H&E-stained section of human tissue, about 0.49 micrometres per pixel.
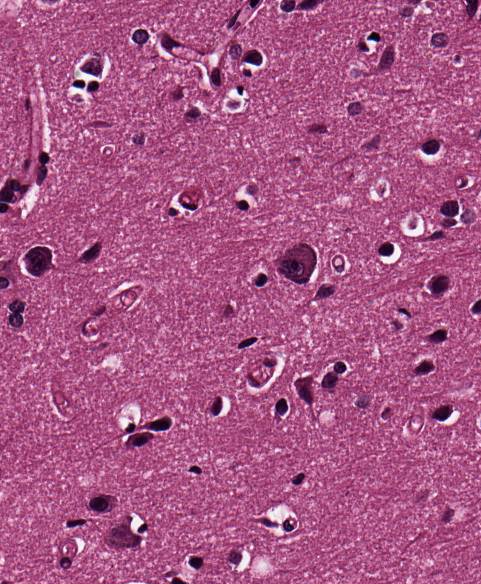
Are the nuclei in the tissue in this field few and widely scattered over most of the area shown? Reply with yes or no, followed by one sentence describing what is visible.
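Yes. The whole field is a finely granular pink neuropil with cells scattered singly through it.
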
